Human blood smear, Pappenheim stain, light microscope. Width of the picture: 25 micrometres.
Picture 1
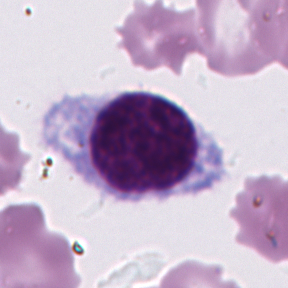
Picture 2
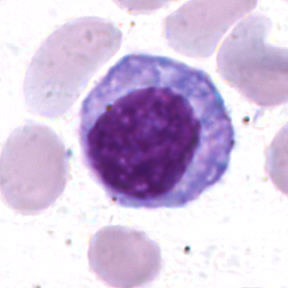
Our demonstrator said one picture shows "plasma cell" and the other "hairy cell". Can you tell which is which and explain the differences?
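The first picture is the hairy cell, the second the plasma cell. The edges differ most plainly: the hairy cell's is ragged with fine hair-like projections, whereas the plasma cell has none, just a roughly round outline with a few faintly angular edges. The hairy cell is also oval, stretched from left to right to about 16 by 10 micrometres, while the plasma cell is about 14 micrometres across. Both nuclei are round and about 9 micrometres across, but the hairy cell's fills about 60% of the cell's area and the plasma cell's about 50%. In the plasma cell the nucleus, with no notch or fold, sits toward the lower left of the cell.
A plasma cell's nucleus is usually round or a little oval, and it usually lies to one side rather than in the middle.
Its chromatin is dark purple and coarsely clumped.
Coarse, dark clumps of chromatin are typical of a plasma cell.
Neither nucleus shows a distinct nucleolus.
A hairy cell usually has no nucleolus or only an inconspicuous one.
The plasma cell's cytoplasm shows no granules. Around the hairy cell lie red cells with spiky, crenated edges, none of them touching it.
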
